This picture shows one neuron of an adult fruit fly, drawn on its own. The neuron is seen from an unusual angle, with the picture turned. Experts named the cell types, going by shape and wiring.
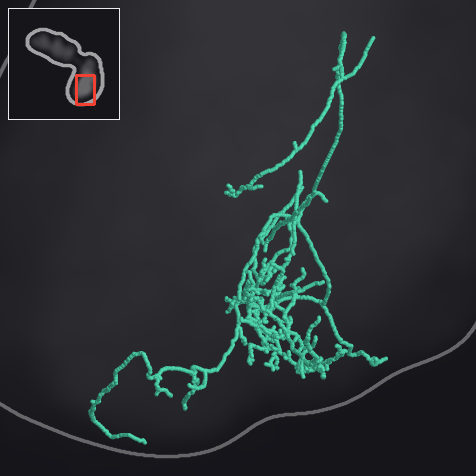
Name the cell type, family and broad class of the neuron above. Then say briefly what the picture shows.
The cell type is CB1165. The family is hemilineage VLPl&d1_dorsal. It is a central-brain intrinsic neuron. The cell body is at the lower right of the picture. Dozens of branch ends can be seen.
